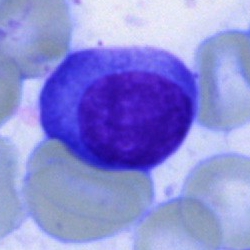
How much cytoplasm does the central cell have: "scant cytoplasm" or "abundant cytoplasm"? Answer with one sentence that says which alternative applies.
A wide area of cytoplasm encircles its nucleus.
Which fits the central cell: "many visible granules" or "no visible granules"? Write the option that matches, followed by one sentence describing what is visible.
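No visible granules. No granules are visible in the cytoplasm.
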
